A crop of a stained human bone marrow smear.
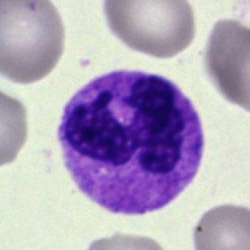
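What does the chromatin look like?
It is dark purple and coarsely clumped.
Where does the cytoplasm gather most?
In the lower half of the cell, where it is pale lilac-pink.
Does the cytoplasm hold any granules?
Yes, fine, small ones.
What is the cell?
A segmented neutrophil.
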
